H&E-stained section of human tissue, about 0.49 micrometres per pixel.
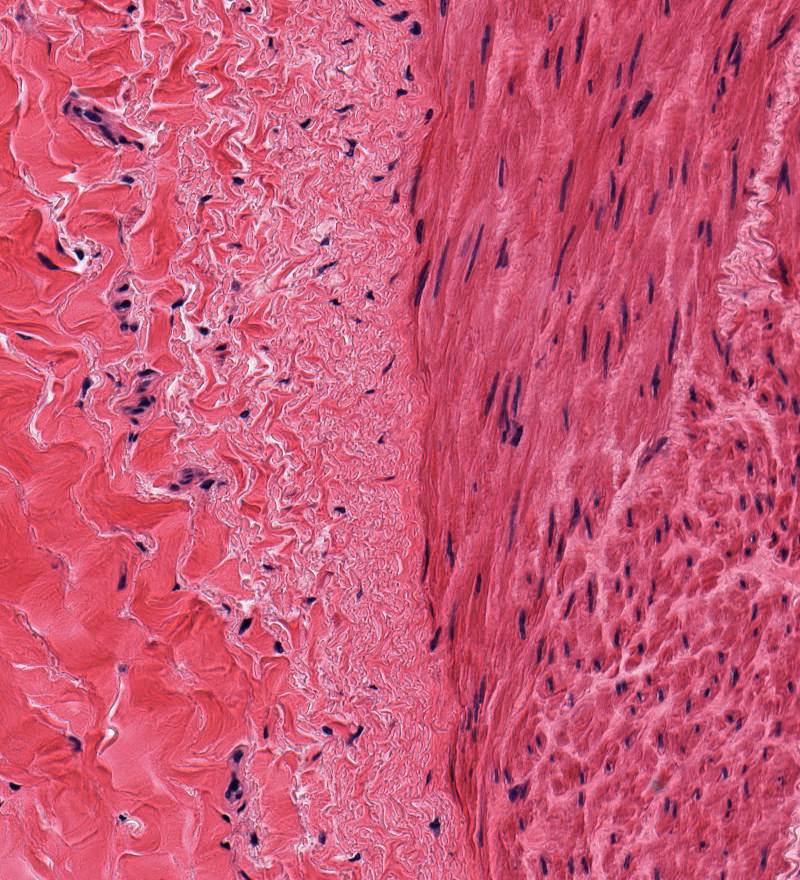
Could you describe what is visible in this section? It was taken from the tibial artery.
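Vertical bands divide the field: coarse collagen on the left, a paler, finely fibrous band centre-left, and muscle on the right. In the upper right, smooth muscle cells run lengthwise from top to bottom, with long, slender, dark nuclei. Lower right, the muscle is cut across: small round nuclei in bundles separated by pale strands.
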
